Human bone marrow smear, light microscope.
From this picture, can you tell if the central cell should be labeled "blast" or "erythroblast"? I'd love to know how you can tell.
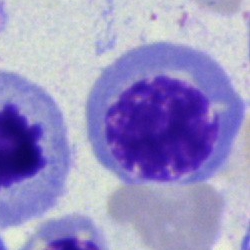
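This is an erythroblast. First, the chromatin is coarse, with dark purple clumps separated by paler spots.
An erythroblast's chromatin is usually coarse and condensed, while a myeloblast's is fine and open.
Second, no distinct nucleoli are visible in the nucleus.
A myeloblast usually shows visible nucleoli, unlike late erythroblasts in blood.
Also noted: a round, smooth outline and no granules in the cytoplasm.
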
